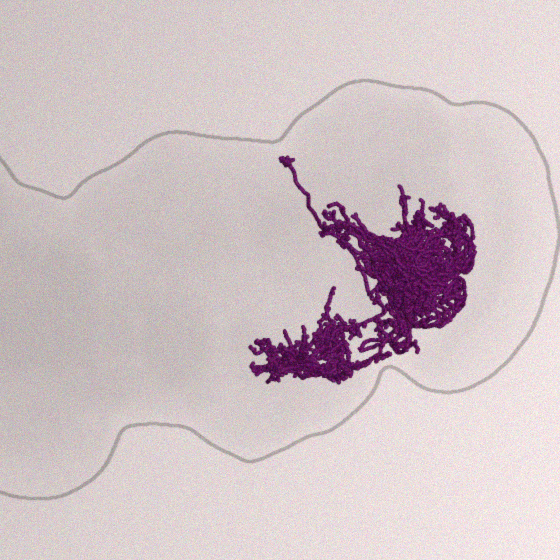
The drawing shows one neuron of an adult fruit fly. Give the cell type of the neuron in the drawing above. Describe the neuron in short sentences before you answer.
As drawn here it is about as wide as it is tall. Its broad class is central-brain intrinsic neuron. The cell type is AVLP476.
